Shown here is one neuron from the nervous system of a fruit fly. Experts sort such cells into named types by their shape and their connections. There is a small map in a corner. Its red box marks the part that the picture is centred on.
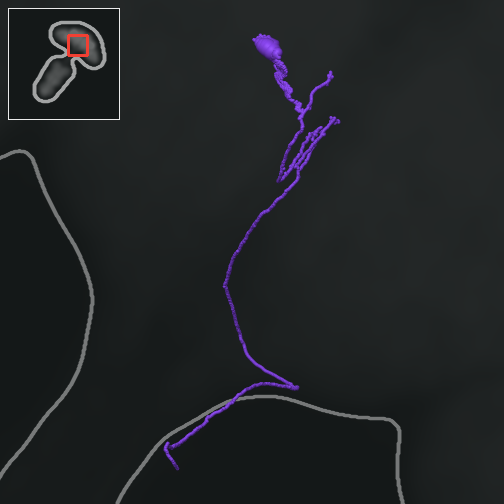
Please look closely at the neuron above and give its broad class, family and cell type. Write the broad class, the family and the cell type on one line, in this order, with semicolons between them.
efferent neuron of the brain; hemilineage 27X; GNG656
